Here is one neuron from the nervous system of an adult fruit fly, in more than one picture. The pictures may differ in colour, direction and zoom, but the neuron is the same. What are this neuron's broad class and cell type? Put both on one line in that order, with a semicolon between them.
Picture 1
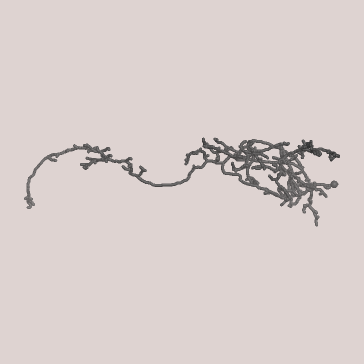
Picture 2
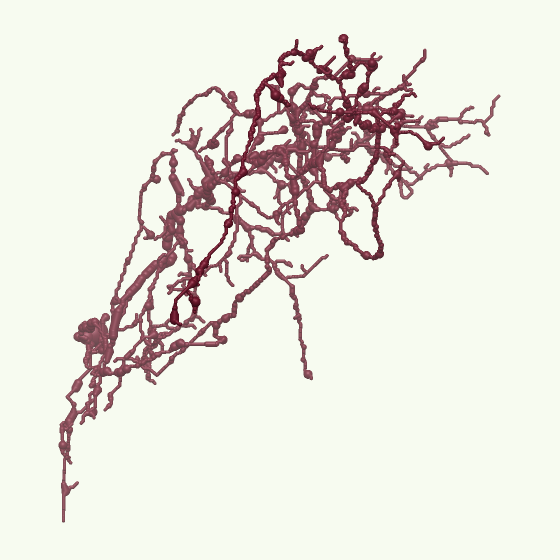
central-brain intrinsic neuron; SLP270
